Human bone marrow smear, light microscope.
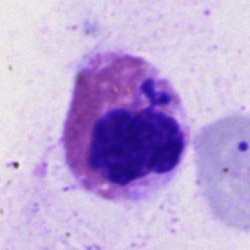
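Eosinophil, the cell in the middle: its main nucleus is a lobulated, irregular mass lying in the lower right part of the cell. That nuclear chromatin is very dark and densely stained, and no nucleoli can be seen. The cytoplasm, you'll notice, is abundant and pinkish-purple.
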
